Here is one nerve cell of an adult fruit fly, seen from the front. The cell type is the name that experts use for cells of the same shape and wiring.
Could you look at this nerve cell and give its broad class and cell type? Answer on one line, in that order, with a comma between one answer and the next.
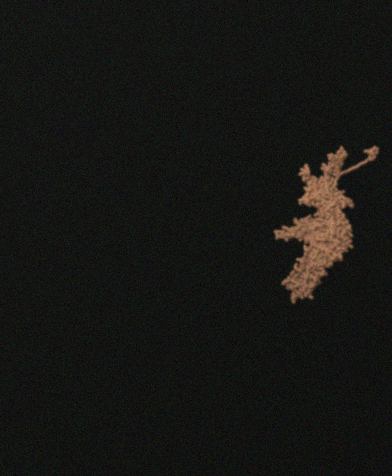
central-brain intrinsic neuron, AVLP086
